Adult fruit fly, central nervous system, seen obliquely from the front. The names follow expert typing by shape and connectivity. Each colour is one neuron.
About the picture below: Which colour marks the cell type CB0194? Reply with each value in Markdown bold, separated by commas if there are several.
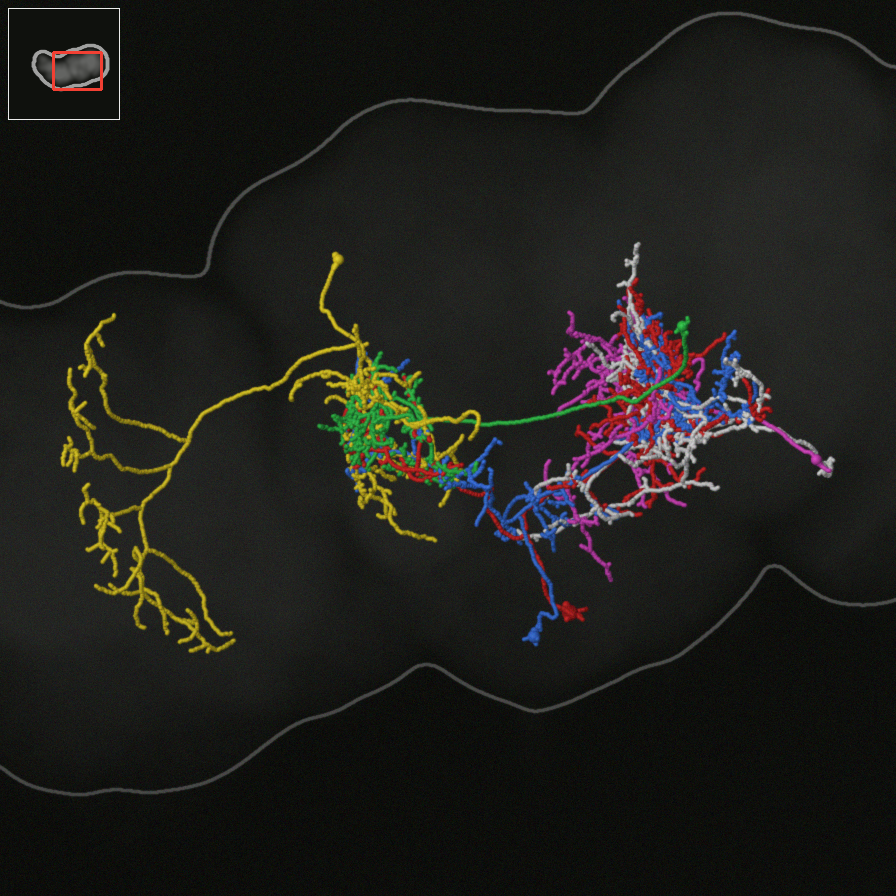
**blue**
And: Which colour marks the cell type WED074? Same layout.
**green**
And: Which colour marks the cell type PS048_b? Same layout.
**white**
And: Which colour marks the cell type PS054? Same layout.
**magenta**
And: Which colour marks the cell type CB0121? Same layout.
**red**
